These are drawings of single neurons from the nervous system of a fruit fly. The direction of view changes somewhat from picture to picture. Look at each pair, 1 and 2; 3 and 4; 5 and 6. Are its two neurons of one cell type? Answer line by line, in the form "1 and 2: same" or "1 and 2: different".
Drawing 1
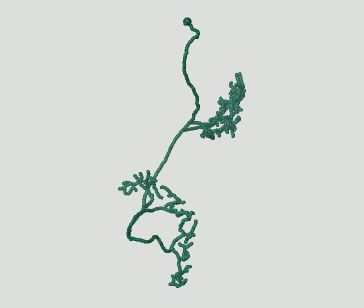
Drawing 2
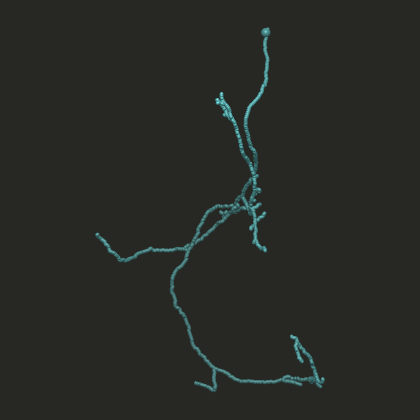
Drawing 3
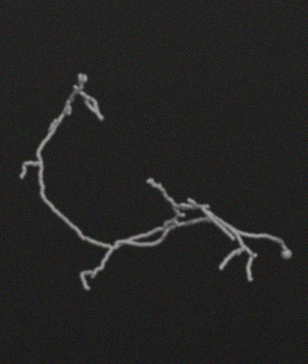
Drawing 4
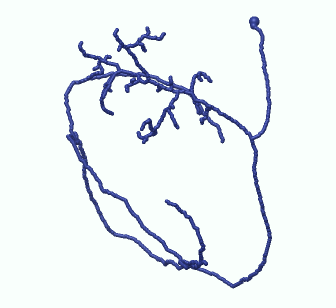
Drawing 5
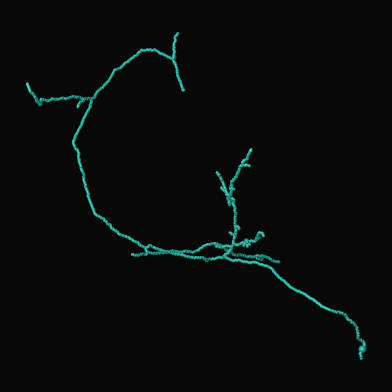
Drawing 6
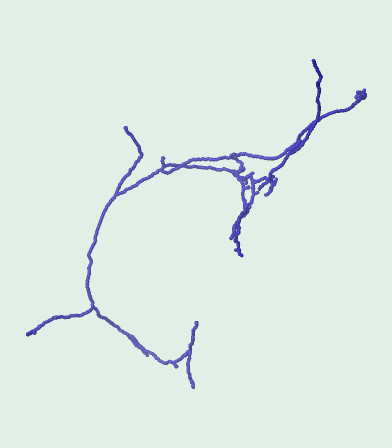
1 and 2: different
3 and 4: different
5 and 6: same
